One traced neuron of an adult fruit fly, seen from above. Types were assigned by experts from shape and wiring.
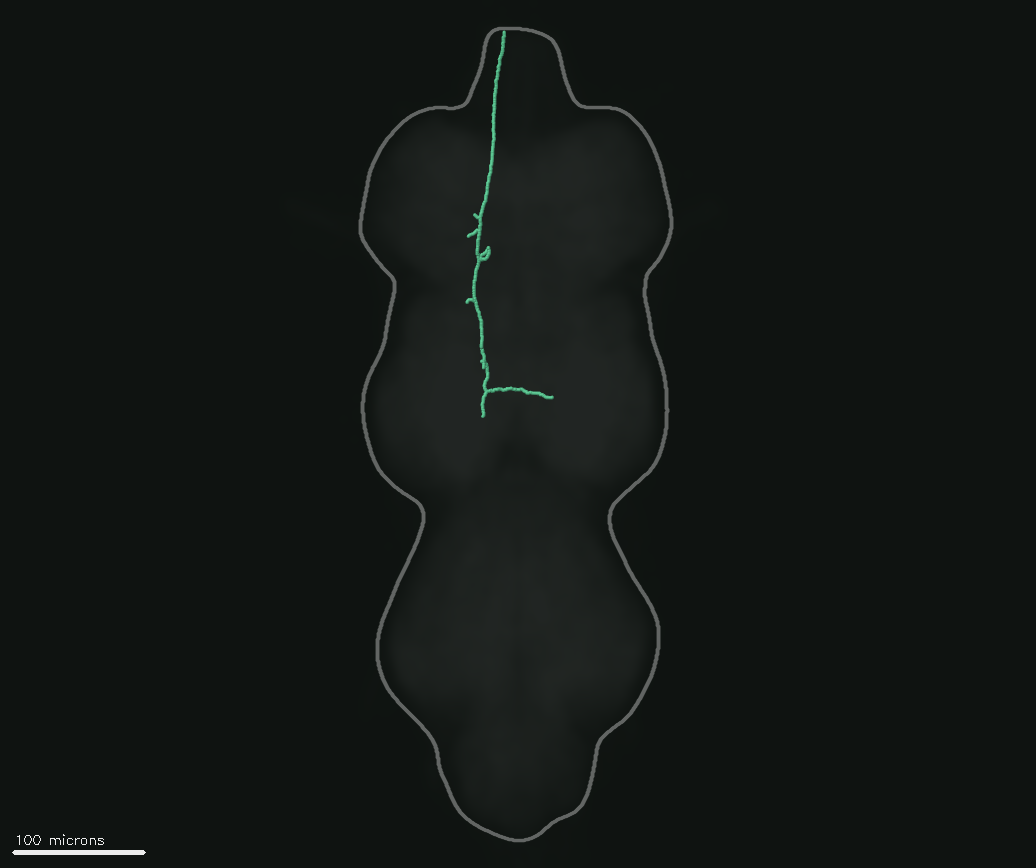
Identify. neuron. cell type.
DNg106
